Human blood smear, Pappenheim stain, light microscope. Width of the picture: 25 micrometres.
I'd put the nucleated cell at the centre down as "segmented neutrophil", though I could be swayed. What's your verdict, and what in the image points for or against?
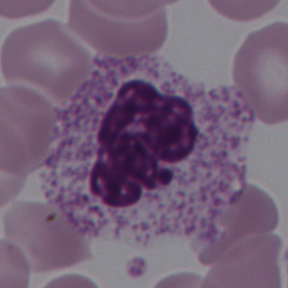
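Yes, segmented neutrophil holds up for this one. What tips it is the chromatin: dark purple and densely clumped.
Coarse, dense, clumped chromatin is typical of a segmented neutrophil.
The nucleus, sitting near the centre of the cell, shows no nucleoli.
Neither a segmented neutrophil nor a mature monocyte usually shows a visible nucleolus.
So that point fits both. Pale cytoplasm surrounds the nucleus on all sides, and there's plenty of it.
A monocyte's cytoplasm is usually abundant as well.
So the amount alone doesn't separate them. Many small purple granules are scattered throughout the cytoplasm, and they make the outline look ragged and irregular rather than smooth.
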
